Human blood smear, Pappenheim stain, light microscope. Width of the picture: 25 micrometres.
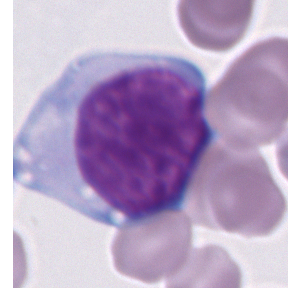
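Myeloblast, the cell in the middle: outline angular, edges fairly straight rather than smoothly curved. Nucleus a rounded oval with no lobes or clefts, placed toward the right, so the widest band of cytoplasm lies on the left. Cytoplasm shows no granules.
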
